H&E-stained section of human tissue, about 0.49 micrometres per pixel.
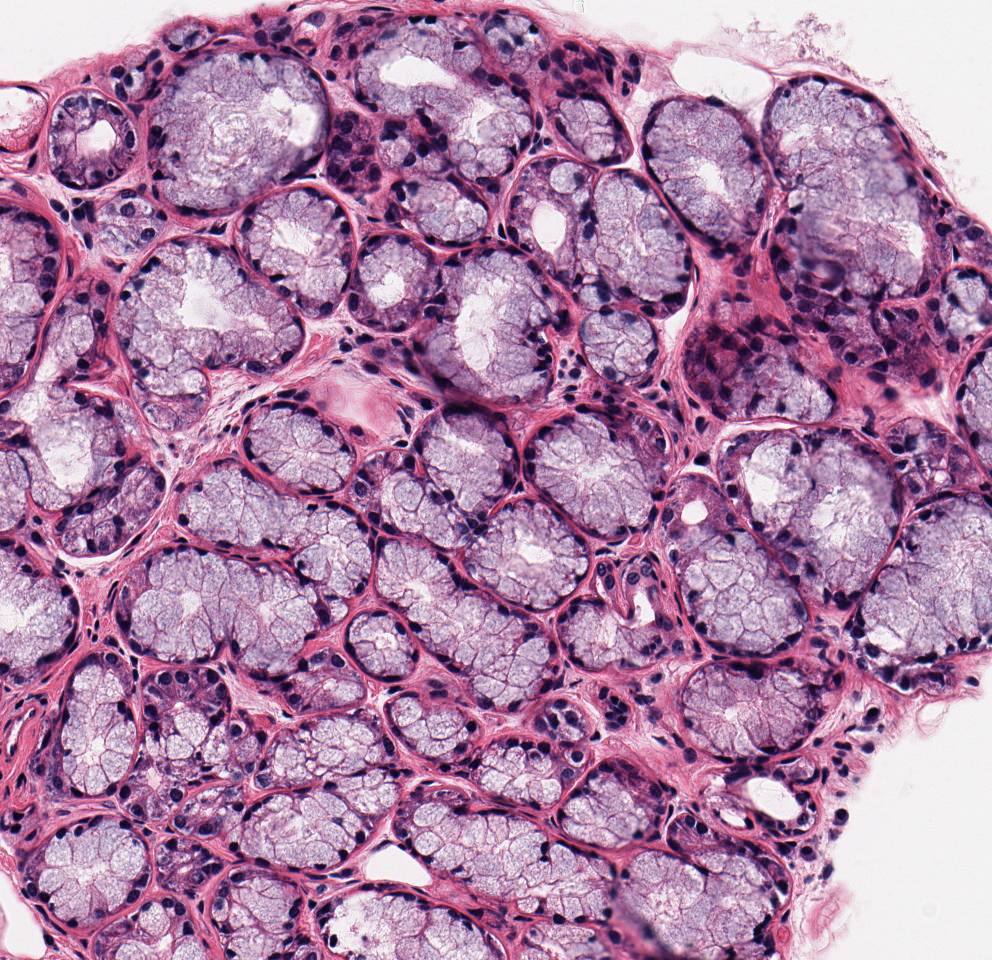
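Minor salivary gland: rounded and elongated acini packed closely across the whole field, with little intervening tissue. Most acini consist of mucous cells with pale, foamy, bluish-grey cytoplasm and small, dark nuclei flattened against the acinar base. A few small units, as at upper left and lower right, are lined by cuboidal cells with darker pink cytoplasm around an open lumen.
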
